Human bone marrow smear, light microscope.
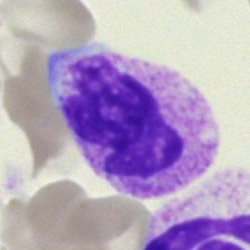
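Segmented neutrophil. Nucleus elongated, running diagonally from upper left to lower right. Cytoplasm pale pinkish-lilac, widest to the right of and below the nucleus, with fine pink-purple granules throughout. At the upper left edge, a small rim of pale blue cytoplasm.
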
